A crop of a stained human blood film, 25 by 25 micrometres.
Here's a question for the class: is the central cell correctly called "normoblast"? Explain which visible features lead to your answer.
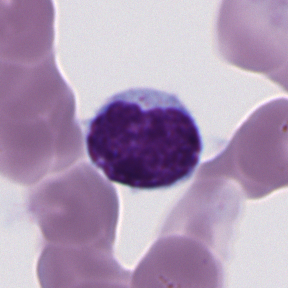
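Looking at it: a round, smooth outline, about 10 by 9 micrometres. There is one unlobed nucleus, about 10 by 7 micrometres, filling about 80% of the cell's area. The chromatin is dense and coarsely clumped, with no nucleoli visible. The cytoplasm is pale blue, with no coarse granules. Now the names.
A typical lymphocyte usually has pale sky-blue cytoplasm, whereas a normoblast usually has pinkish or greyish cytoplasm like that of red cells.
That pale blue counts for the first and against the second.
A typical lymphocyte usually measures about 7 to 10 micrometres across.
The size here falls in line with that.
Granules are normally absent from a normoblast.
So their absence here says nothing against that name. So not normoblast: it is a typical lymphocyte.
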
